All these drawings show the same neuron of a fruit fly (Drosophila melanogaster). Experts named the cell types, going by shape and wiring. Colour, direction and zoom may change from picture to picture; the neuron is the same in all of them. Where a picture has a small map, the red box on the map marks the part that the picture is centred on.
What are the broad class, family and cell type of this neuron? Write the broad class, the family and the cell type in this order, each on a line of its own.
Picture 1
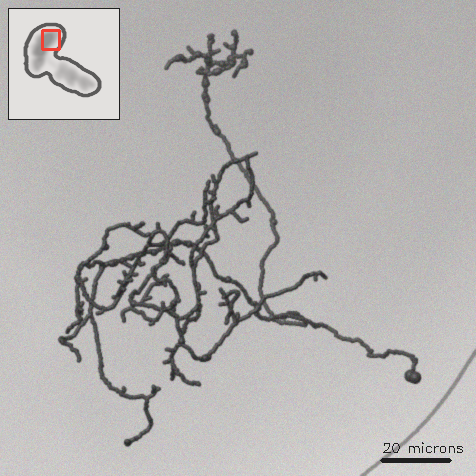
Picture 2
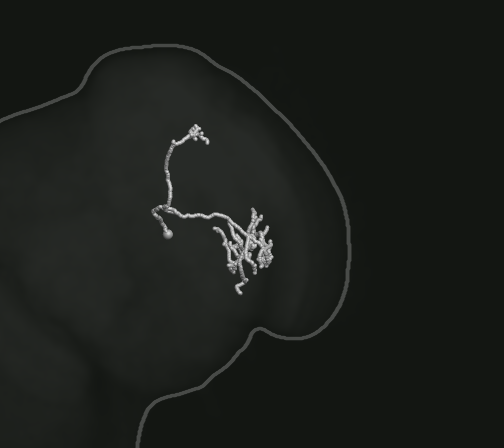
visual projection neuron
hemilineage VLPp&l1_lateral
LC43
